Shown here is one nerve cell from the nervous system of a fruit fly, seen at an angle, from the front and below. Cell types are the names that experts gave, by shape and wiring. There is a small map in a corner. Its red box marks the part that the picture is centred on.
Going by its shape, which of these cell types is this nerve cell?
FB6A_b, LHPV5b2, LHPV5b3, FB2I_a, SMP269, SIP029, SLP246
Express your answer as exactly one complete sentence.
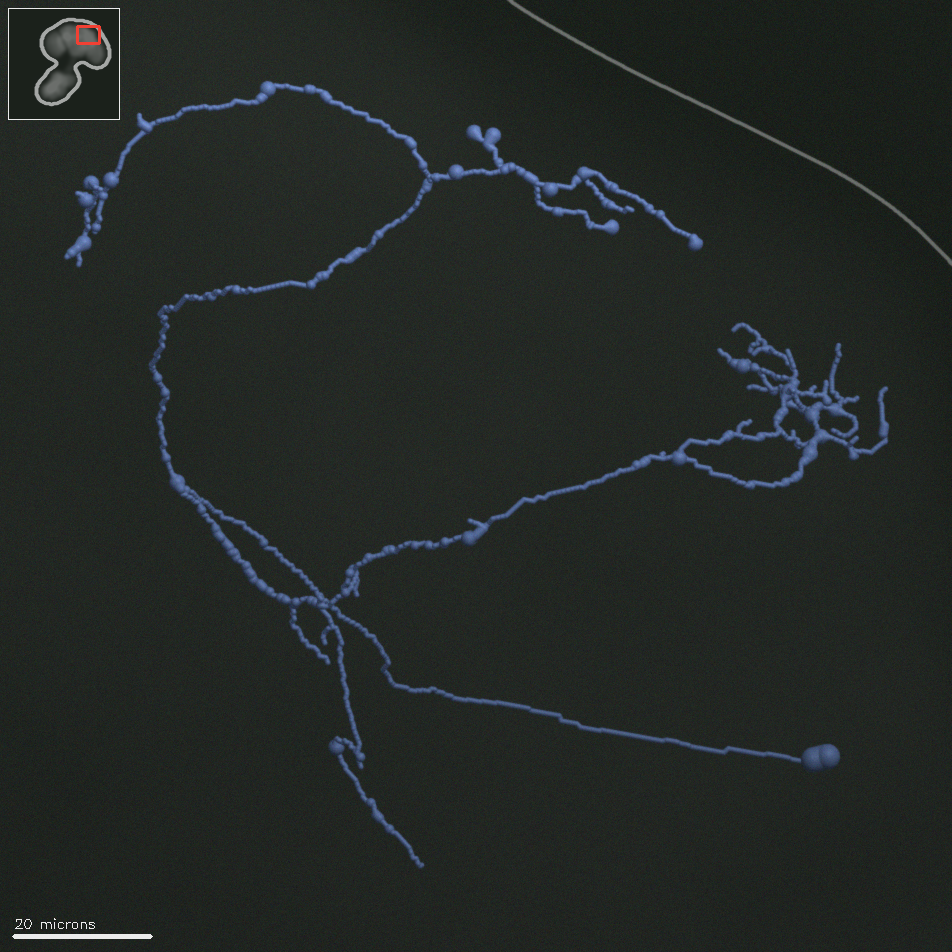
This nerve cell carries the cell type designation SLP246.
